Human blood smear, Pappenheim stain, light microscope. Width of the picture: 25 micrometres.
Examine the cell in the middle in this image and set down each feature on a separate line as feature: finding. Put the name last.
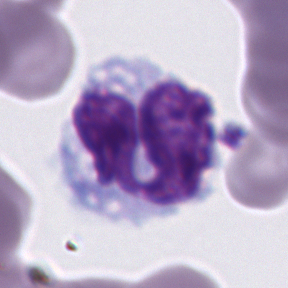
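Outline: roughly round, with a slightly uneven, scalloped edge
Nucleus: two lobes joined by a band of nucleus at their lower ends
Nuclear share: about 60% of the cell's area
Vacuoles: several small, clear ones in the cytoplasm
Granules: no coarse coloured ones in the cytoplasm
Name: monocyte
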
